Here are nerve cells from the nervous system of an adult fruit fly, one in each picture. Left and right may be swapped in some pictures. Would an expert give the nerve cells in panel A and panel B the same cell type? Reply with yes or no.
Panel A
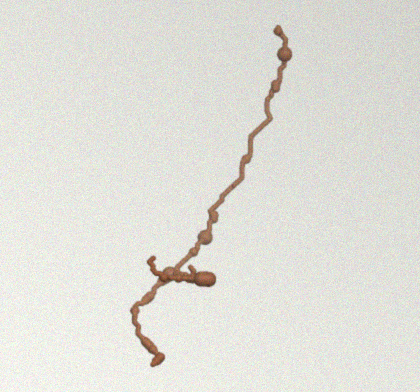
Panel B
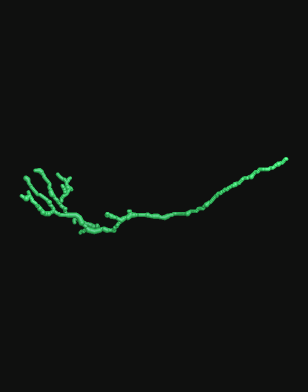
yes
